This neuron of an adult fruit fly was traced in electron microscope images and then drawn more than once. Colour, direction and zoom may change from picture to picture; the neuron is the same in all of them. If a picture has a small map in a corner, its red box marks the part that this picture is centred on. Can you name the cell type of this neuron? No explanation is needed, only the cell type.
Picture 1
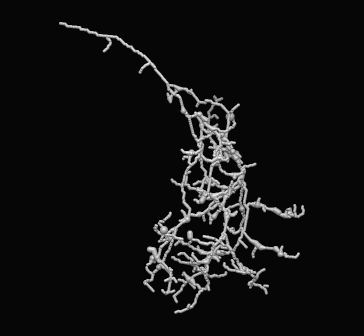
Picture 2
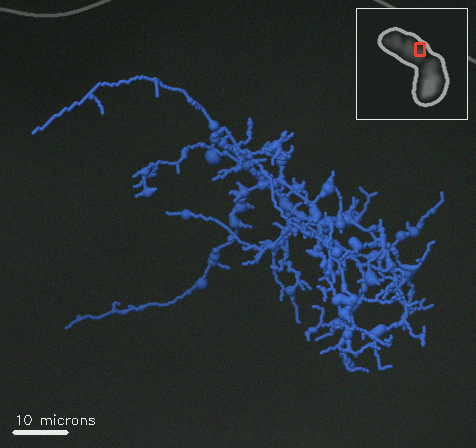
IN20A.22A052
